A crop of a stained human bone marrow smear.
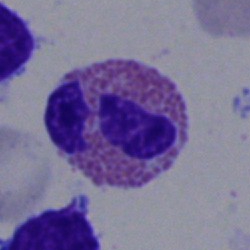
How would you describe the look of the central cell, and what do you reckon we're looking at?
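Here the cell outline is round. Its nucleus has two lobes, and no nucleoli are visible within it. Coarse granules fill the cytoplasm on every side of the nucleus. This cell is an eosinophil.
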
